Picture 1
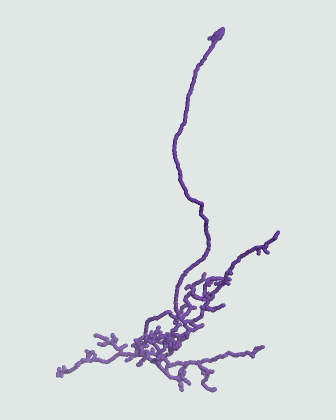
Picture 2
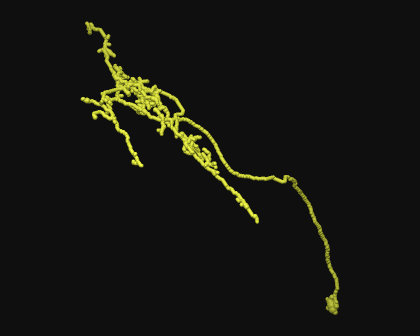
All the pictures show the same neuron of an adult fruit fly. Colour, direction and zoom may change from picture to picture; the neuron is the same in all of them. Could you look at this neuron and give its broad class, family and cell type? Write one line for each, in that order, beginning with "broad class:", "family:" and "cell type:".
broad class: nerve-cord intrinsic neuron
family: hemilineage 09A
cell type: IN09A094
